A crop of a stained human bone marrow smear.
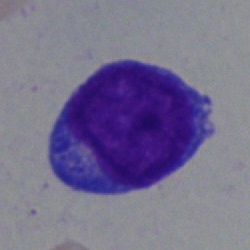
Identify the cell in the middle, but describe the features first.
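Most of this cell is nucleus, and the cytoplasm rim is widest at the lower left, where a paler zone sits beside the nucleus. Small bleb-like projections stand out from the upper right edge. It's a blast.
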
